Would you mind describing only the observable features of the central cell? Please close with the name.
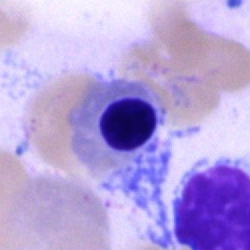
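Notice the chromatin first: very dark and dense, with no internal pattern you can make out. The nucleus lies off-centre, over towards the right side of the cell. A moderate rim of pale greyish-blue cytoplasm surrounds it. The cell outline is somewhat irregular rather than smoothly round. It's an erythroblast.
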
